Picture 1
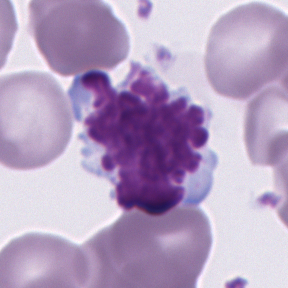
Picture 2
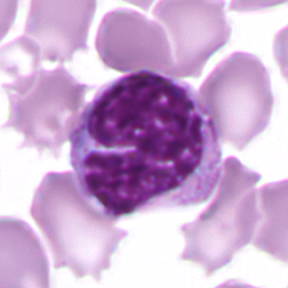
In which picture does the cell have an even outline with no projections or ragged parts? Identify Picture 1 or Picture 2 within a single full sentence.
Picture 2 shows a cell with a smooth, even edge.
